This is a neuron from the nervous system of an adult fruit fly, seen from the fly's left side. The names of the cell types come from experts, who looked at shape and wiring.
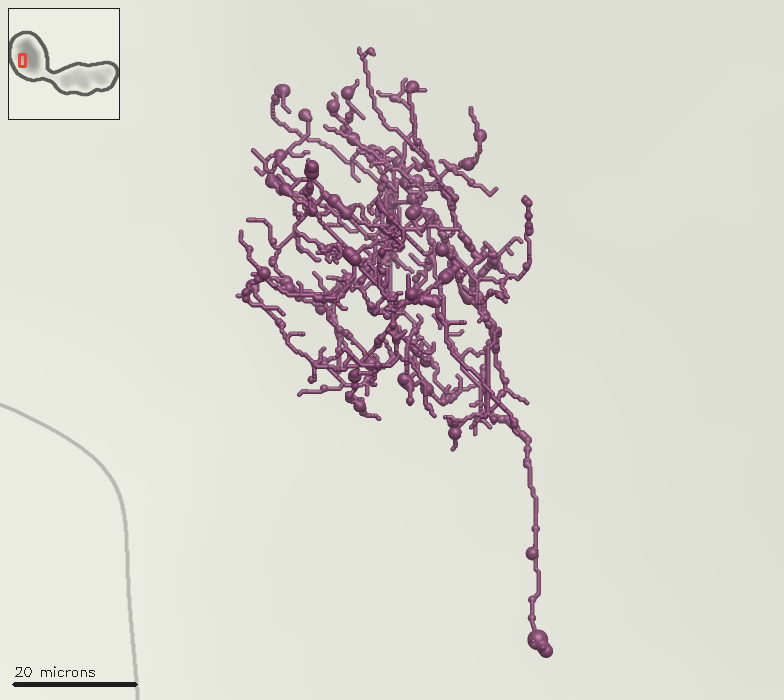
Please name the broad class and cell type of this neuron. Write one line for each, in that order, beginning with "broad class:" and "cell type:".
broad class: central-brain intrinsic neuron
cell type: CB1460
